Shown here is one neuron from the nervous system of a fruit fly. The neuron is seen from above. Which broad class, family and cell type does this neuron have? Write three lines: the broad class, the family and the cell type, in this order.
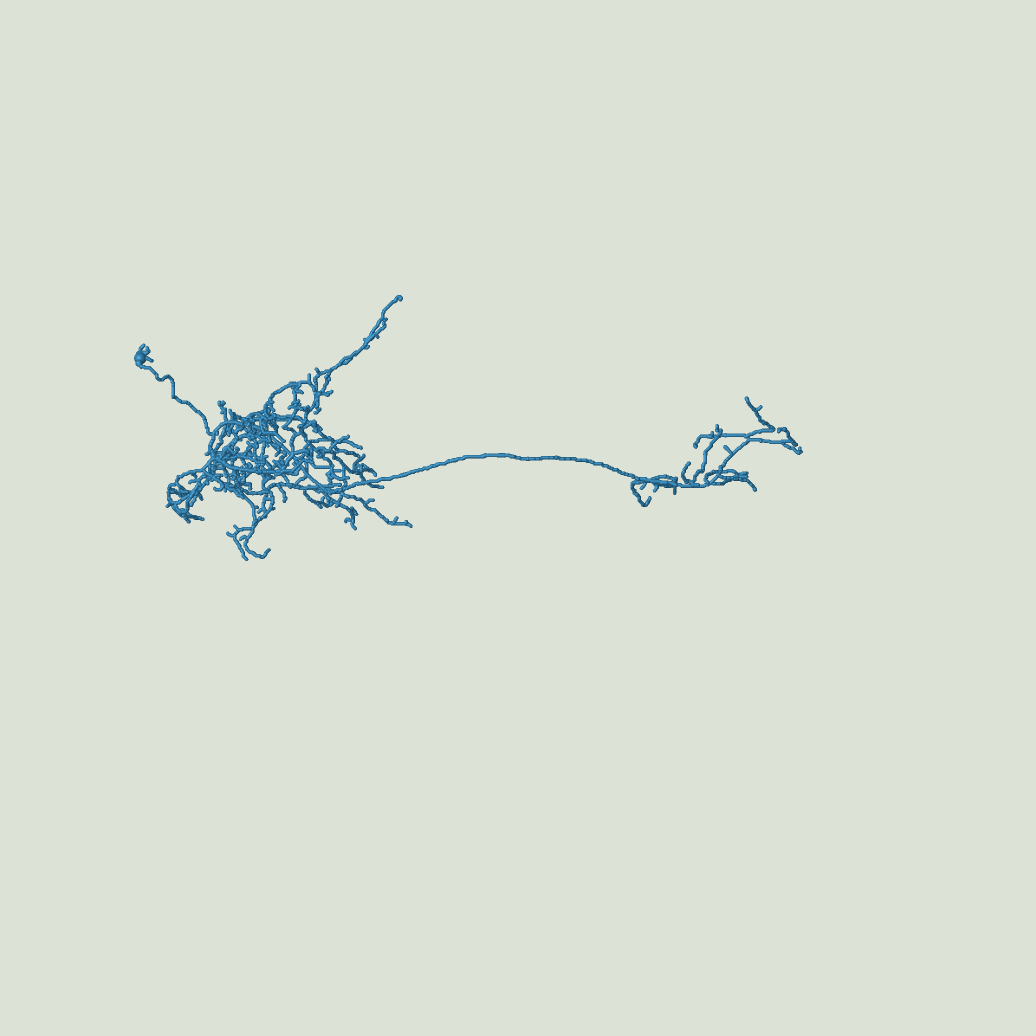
central-brain intrinsic neuron
hemilineage VLPl&d1_dorsal
AVLP733m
